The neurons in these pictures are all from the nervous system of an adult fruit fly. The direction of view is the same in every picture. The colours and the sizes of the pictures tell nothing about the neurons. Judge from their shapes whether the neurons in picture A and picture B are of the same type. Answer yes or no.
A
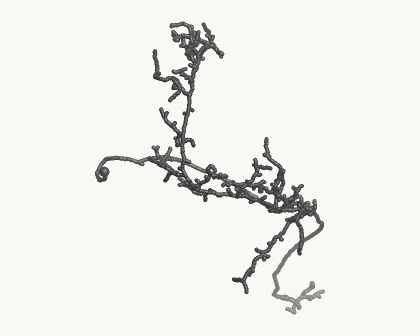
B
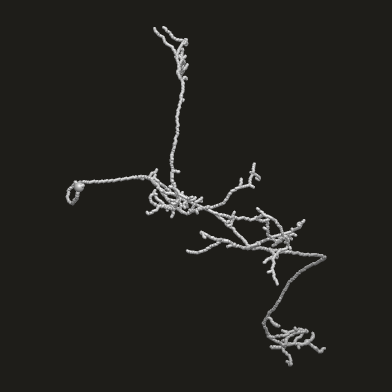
yes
